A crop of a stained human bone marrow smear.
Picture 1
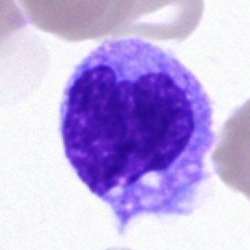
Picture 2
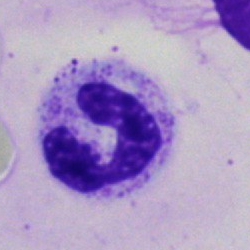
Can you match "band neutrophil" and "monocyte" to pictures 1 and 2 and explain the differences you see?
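Take a look: the monocyte is in picture 1, the band neutrophil in picture 2. Start with the monocyte's nucleus, which fills most of the cell and has a notch at the top that gives it a heart-like shape. Its chromatin stains dark purple. Notice the outline too: roughly round, but with a small tapering projection at the bottom. Pale red cells sit just above it and to its right. Now compare the band neutrophil, whose outline is round and which touches no neighbouring cell. Its nucleus is curved and wraps around a pale area of cytoplasm that opens toward the left.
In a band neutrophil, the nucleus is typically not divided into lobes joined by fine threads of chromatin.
The chromatin here is dark purple as well, but coarsely clumped, and you won't find any nucleoli.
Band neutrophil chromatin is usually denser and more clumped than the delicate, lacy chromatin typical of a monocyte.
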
